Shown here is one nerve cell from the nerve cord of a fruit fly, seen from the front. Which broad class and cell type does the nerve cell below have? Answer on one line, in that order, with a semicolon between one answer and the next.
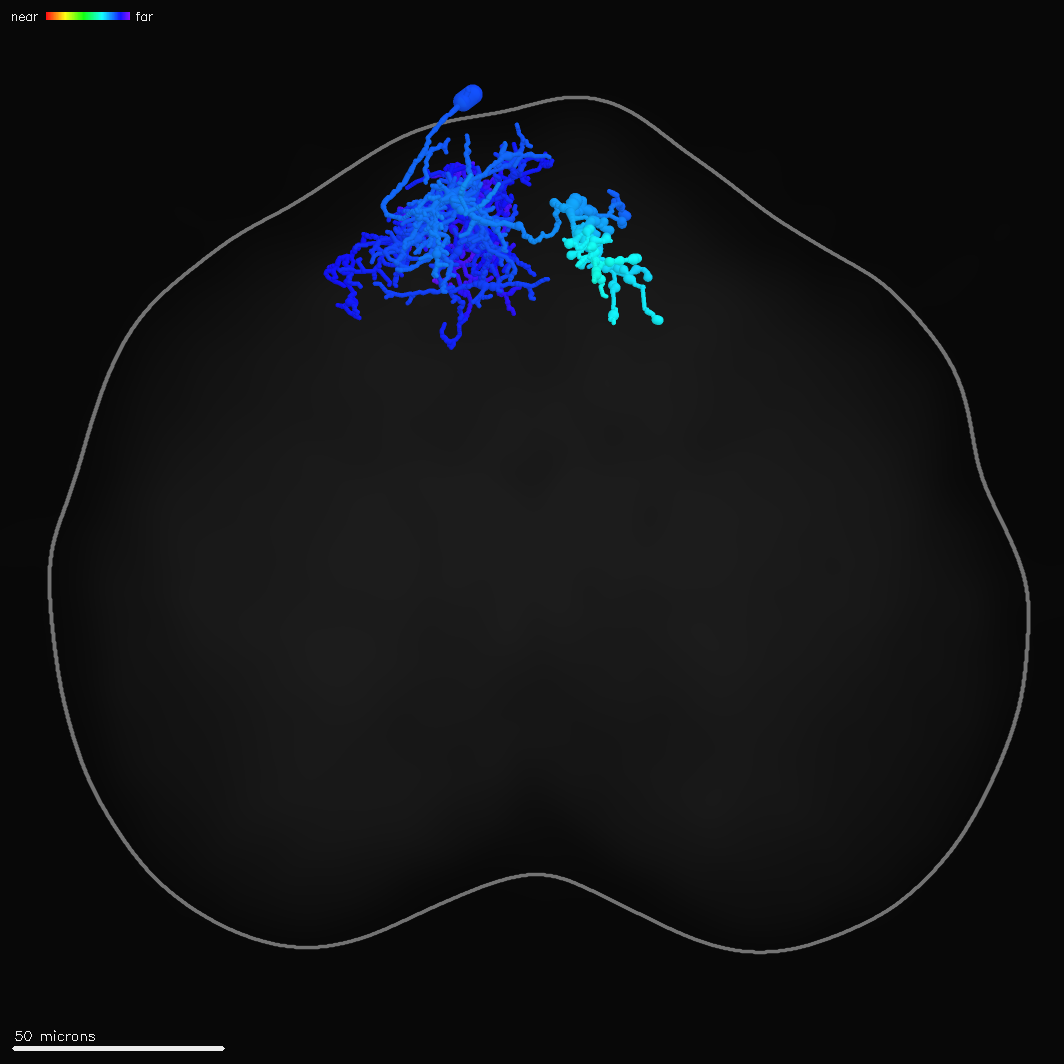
nerve-cord intrinsic neuron; INXXX247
